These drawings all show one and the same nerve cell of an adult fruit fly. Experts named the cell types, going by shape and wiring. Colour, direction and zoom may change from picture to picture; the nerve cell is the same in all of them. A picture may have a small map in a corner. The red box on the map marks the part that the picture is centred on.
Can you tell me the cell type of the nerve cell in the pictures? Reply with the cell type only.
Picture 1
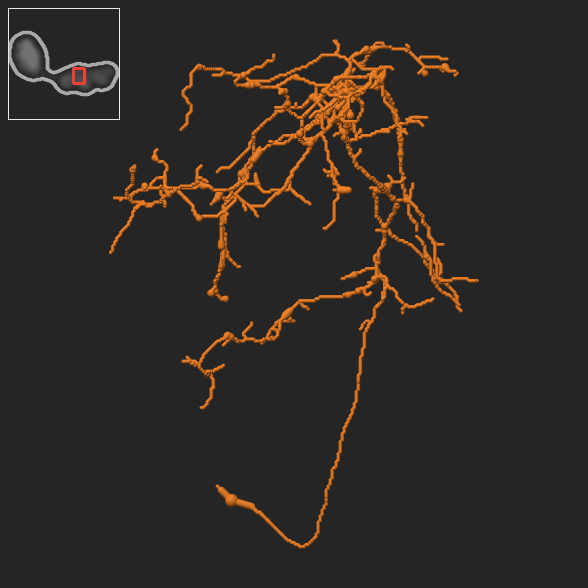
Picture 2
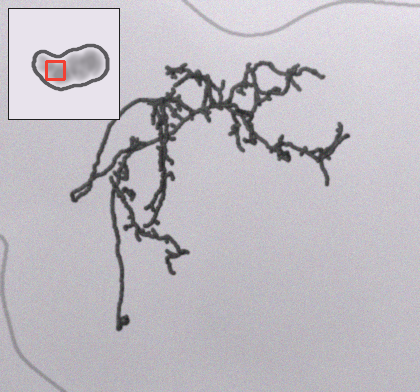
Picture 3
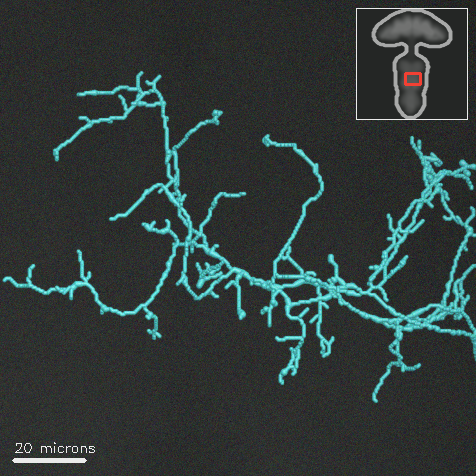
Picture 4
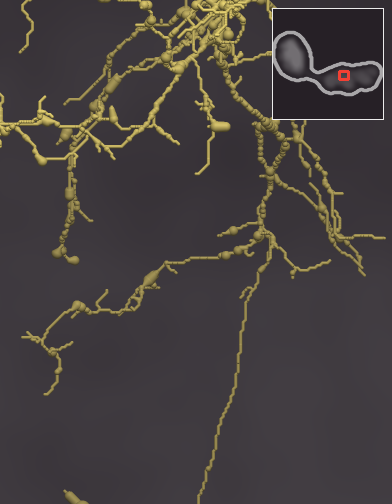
vMS11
